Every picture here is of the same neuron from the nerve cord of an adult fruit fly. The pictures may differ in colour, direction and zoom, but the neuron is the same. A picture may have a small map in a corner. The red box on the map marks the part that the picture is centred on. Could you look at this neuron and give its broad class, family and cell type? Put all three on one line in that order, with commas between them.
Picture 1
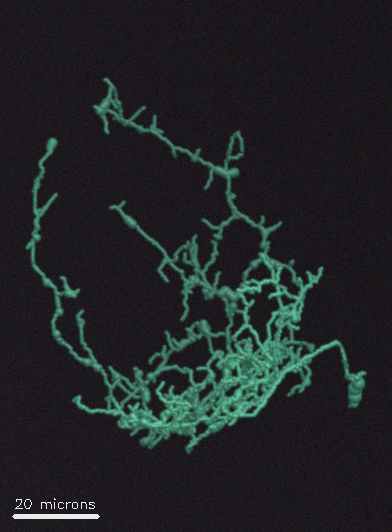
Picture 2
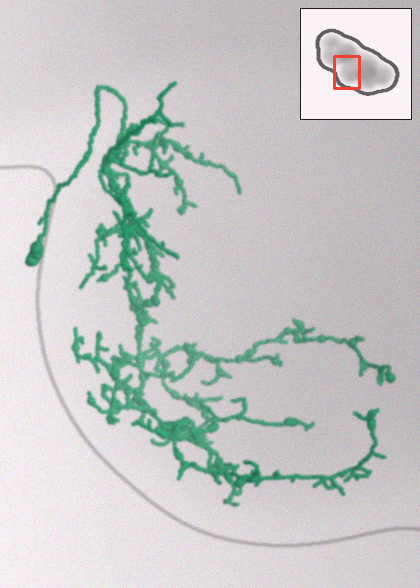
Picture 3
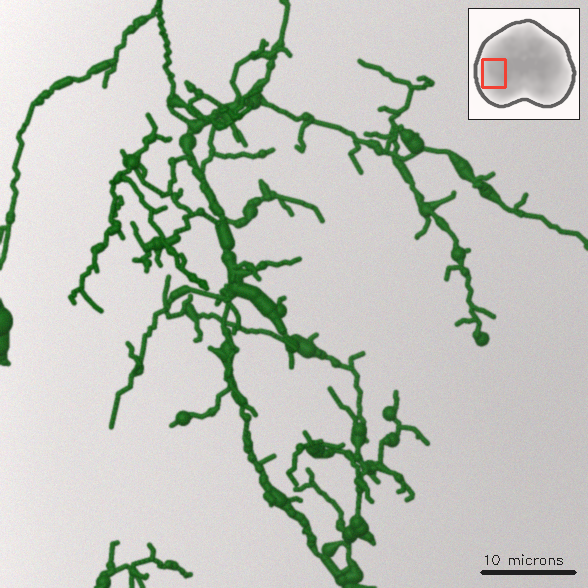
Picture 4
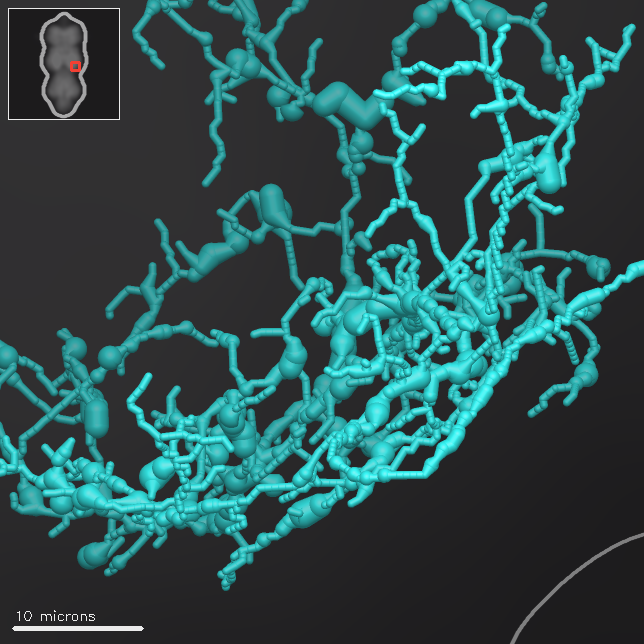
nerve-cord intrinsic neuron, hemilineage 19A, IN19A048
